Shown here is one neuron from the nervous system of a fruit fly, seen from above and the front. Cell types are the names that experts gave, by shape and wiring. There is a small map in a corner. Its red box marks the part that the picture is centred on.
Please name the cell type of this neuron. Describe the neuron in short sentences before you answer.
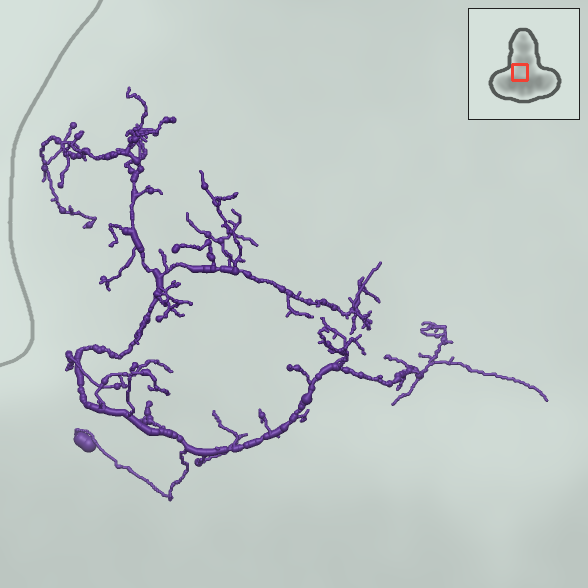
Its cell body lies at the lower left of the picture. The picture shows dozens of branch ends. Its broad class is nerve-cord intrinsic neuron. The cell type is IN13A035.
